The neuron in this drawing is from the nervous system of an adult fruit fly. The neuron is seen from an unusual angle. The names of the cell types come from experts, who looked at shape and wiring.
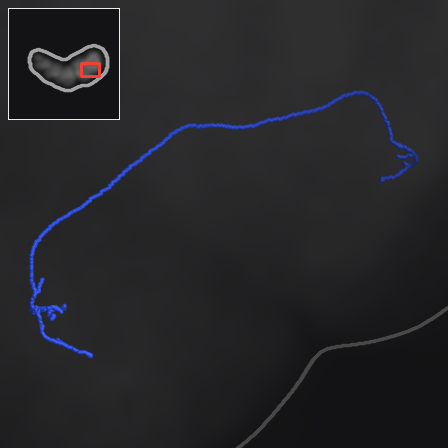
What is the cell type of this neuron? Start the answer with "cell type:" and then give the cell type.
cell type: ORN_VL2a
